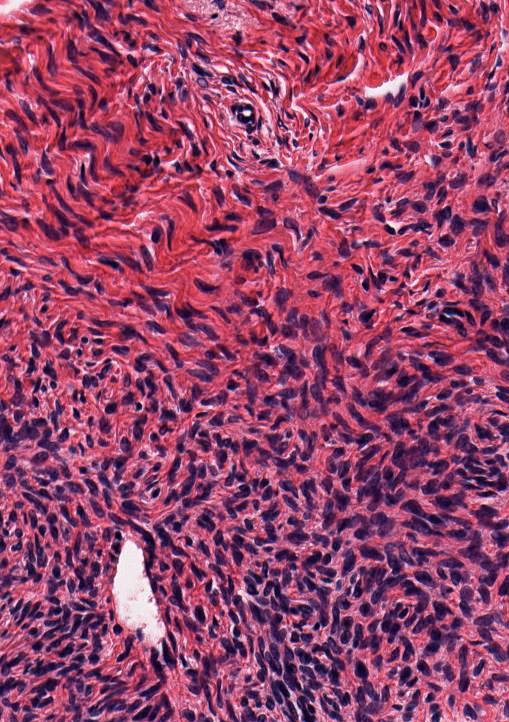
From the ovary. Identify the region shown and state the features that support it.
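Shown here is ovarian cortex. It consists entirely of spindle-shaped cells in sheets and bundles, with no epithelium or glands. The cells crowd more densely in the lower half than in the upper. Their nuclei are mostly elongated to oval and dark purple, and their scant pink cytoplasm has indistinct borders.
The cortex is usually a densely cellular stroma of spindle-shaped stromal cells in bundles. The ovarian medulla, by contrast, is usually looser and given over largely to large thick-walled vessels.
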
